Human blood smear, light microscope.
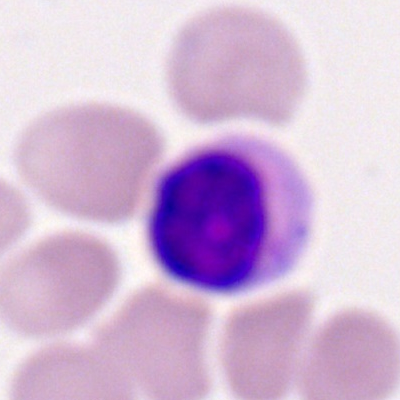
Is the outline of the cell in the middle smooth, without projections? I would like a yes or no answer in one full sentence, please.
Yes, the cell's outline is smooth, without projections.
